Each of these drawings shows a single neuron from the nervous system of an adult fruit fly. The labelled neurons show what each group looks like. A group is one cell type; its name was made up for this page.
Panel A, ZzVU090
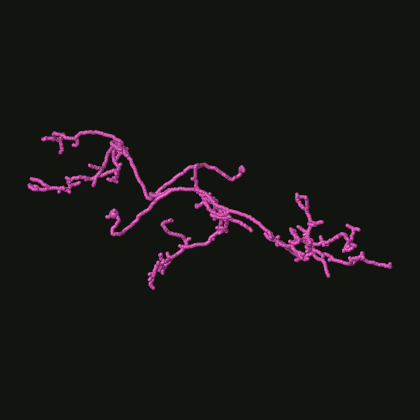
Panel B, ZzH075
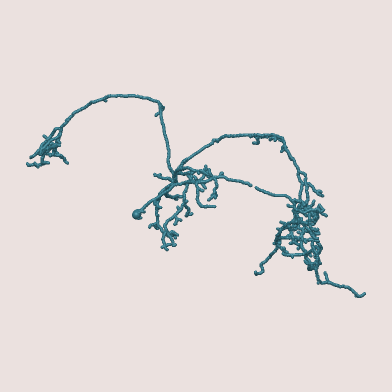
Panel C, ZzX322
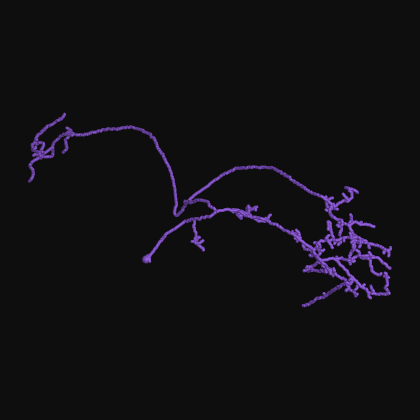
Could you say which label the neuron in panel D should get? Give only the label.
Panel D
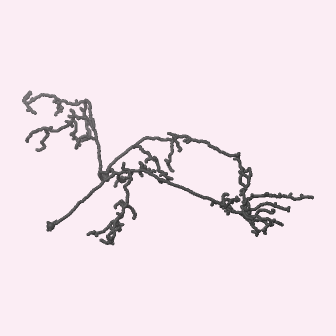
ZzVU090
